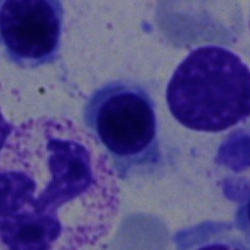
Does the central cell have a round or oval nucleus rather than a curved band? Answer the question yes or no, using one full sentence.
Yes, the nucleus takes the form of a single compact round or oval mass.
